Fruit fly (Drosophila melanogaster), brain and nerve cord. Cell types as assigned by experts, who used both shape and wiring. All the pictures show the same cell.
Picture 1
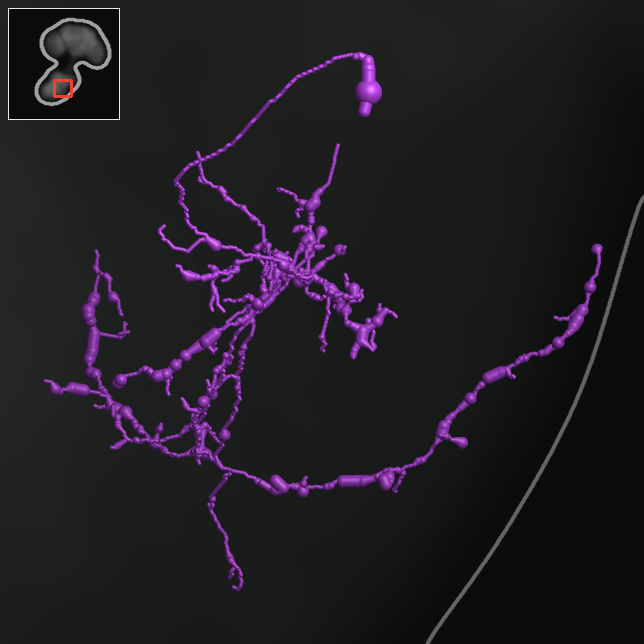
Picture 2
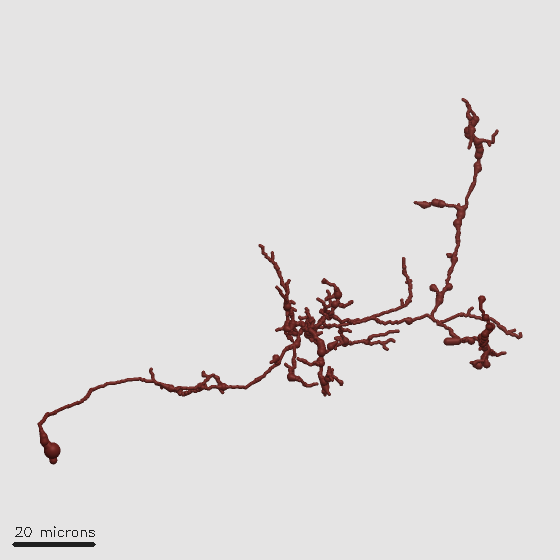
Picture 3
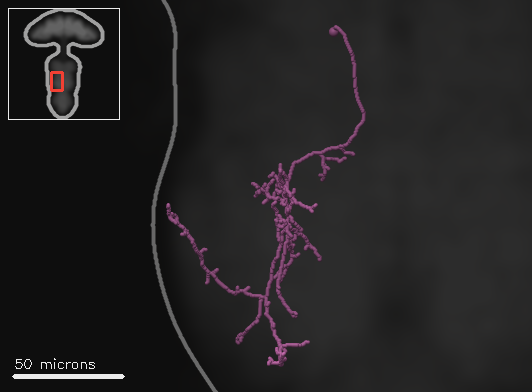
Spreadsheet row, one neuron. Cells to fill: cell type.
IN14A028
